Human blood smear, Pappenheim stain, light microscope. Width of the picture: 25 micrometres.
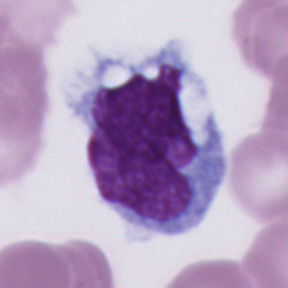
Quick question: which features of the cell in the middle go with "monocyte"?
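This monocyte has a large nucleus, irregularly folded, with an indentation on its right side. Its cytoplasm is pale blue-grey and is widest on the lower right side of the nucleus.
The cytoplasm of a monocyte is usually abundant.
Clear round vacuoles lie along the top edge of the nucleus.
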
